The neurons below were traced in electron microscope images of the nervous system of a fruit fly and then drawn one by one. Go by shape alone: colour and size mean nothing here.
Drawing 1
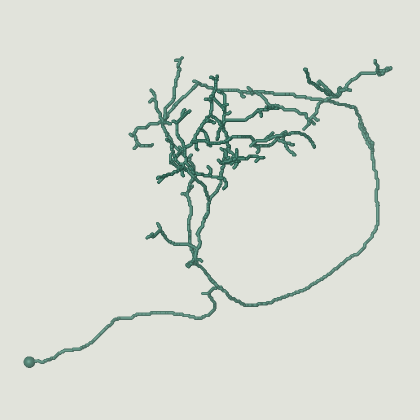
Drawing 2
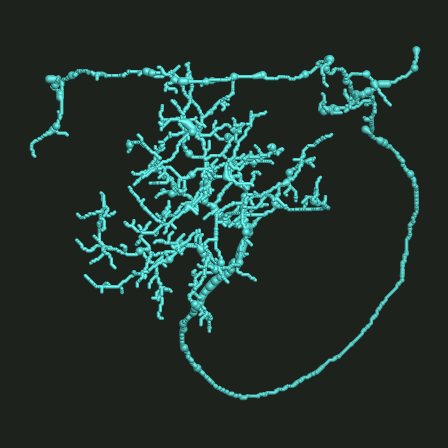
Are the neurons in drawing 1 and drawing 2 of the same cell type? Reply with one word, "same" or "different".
different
